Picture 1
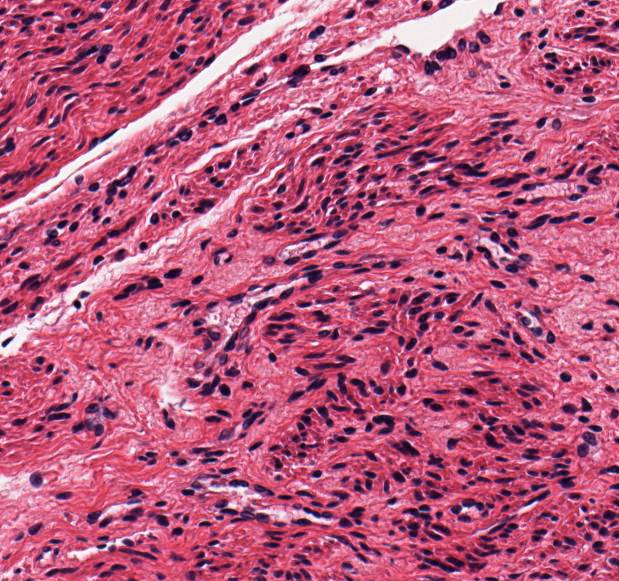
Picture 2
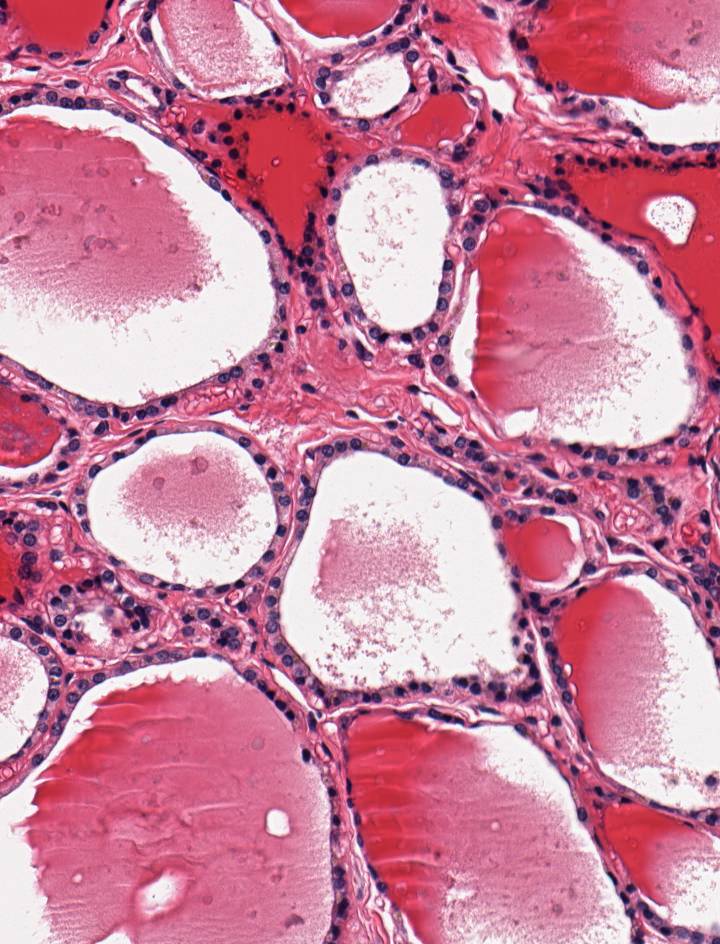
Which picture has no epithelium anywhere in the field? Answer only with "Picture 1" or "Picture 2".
Picture 1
